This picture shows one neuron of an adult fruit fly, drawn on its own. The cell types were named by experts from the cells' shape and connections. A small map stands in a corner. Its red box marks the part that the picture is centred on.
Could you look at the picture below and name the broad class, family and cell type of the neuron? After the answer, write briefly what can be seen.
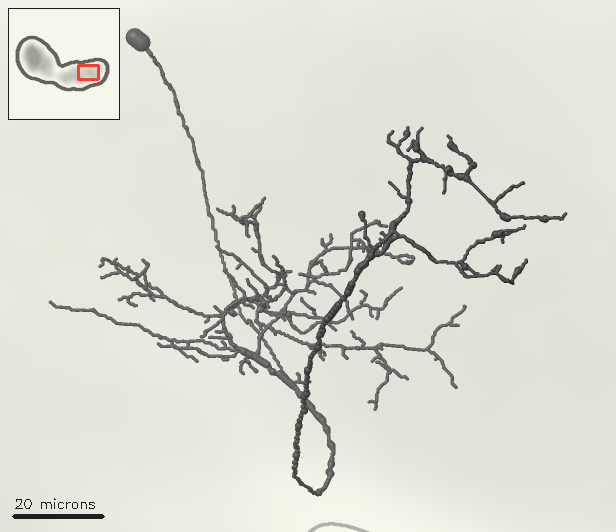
It is a nerve-cord intrinsic neuron. Its family is hemilineage 01A. Its cell type is IN01A071. Its cell body lies at the upper left of the picture. By the scale bar it is about 120 microns wide in this view. The picture shows dozens of branch ends.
